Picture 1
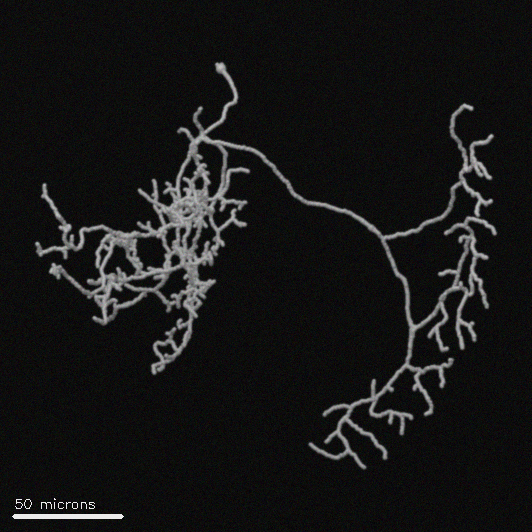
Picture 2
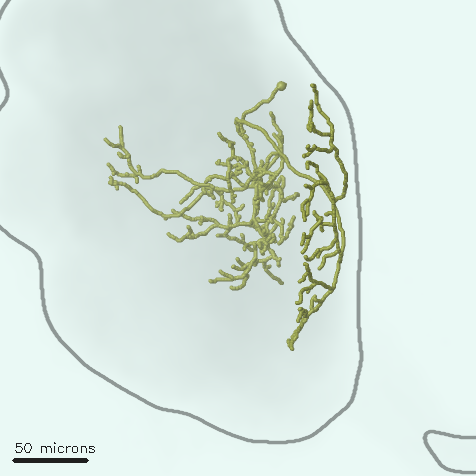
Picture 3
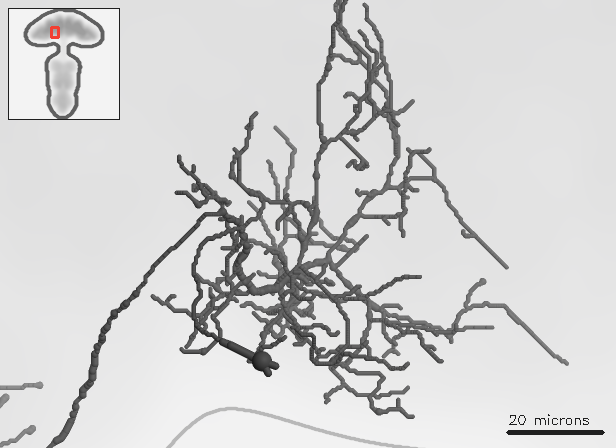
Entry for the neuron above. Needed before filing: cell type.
LPT114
